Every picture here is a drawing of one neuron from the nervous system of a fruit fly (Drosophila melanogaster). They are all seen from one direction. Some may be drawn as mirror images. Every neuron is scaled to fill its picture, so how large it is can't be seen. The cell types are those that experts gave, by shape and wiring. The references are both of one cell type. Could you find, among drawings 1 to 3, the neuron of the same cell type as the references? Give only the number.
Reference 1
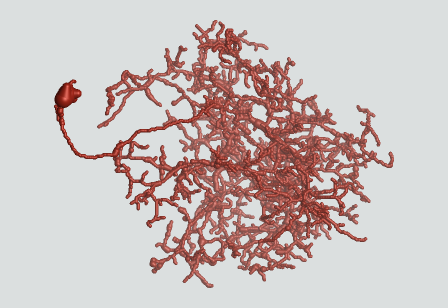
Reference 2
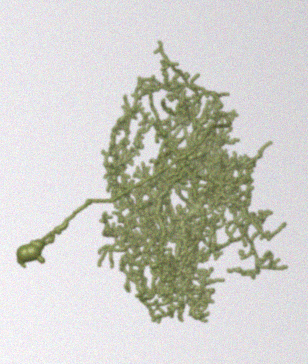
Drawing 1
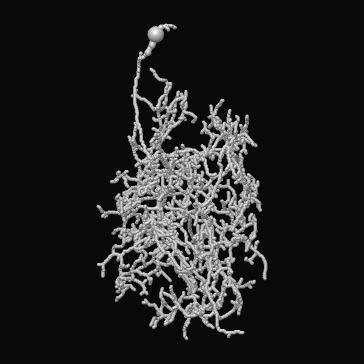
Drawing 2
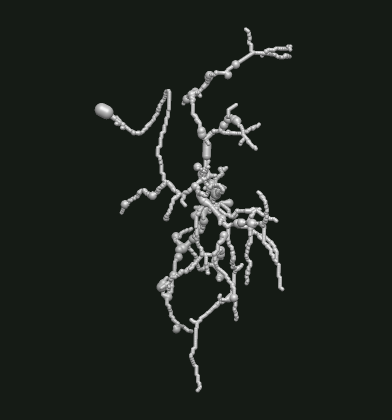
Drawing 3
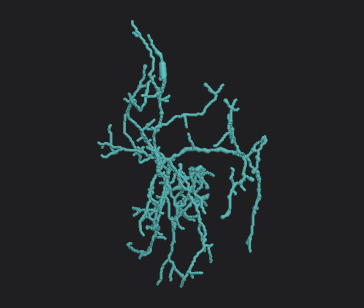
1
